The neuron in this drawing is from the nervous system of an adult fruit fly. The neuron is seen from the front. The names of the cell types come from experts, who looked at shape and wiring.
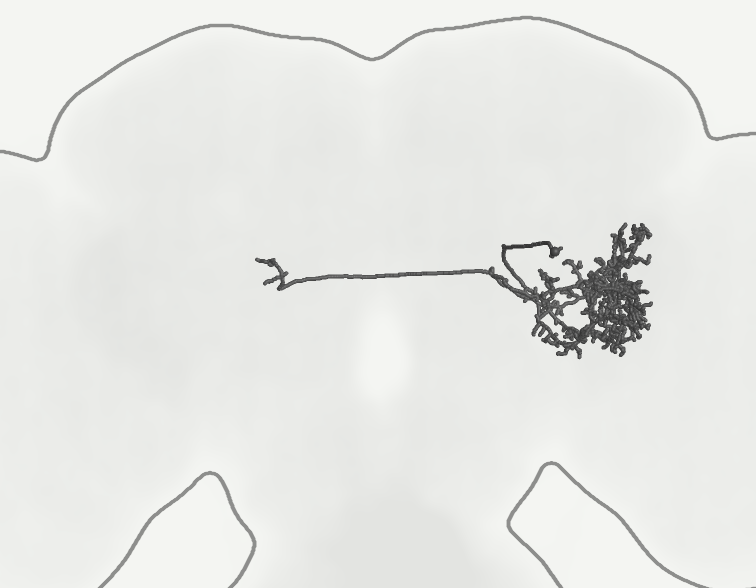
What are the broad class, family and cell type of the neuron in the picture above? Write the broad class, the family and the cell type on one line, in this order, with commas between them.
central-brain intrinsic neuron, hemilineage VLPa2, PVLP026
